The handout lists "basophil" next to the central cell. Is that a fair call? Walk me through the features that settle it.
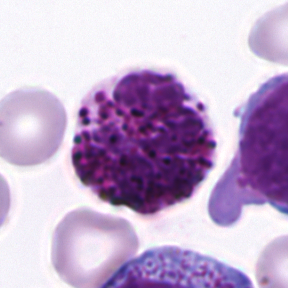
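The granules come first: coarse and dark purple-black, spread over the whole cell and reaching its edge on the left and lower sides.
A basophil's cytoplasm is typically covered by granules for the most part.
That goes with basophil. They also vary in size from one granule to the next.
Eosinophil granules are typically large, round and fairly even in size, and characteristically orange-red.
Uneven, purple-black granules therefore tell against eosinophil. Then the nucleus: granules lie over it and hide much of its outline, with the densest purple nuclear mass in the upper part.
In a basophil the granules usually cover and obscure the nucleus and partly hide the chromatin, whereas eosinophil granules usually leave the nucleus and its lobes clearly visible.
This points to basophil and away from eosinophil once more. The outline is roughly round. So basophil fits, and eosinophil does not.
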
